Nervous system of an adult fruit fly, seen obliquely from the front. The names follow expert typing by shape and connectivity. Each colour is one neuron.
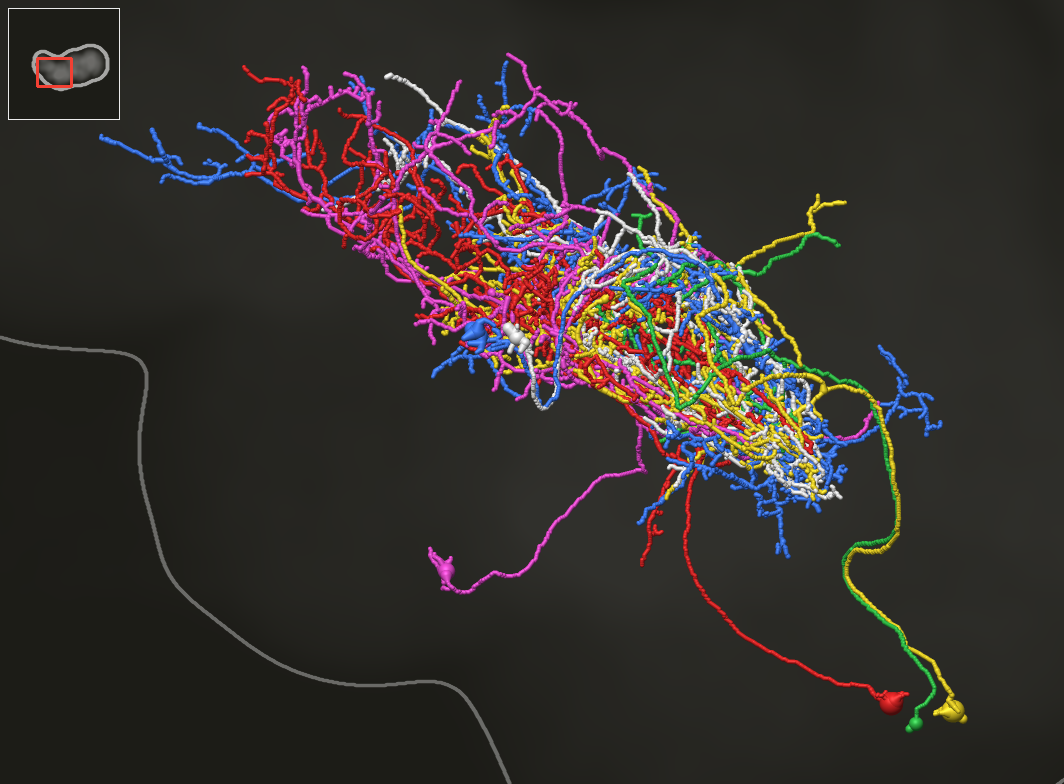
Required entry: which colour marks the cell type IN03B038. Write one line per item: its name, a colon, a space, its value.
colour: magenta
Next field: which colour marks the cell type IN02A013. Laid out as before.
colour: yellow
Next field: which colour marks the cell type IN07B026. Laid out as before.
colour: red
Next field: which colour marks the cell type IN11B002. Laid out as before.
colour: blue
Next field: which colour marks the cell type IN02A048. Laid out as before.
colour: green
